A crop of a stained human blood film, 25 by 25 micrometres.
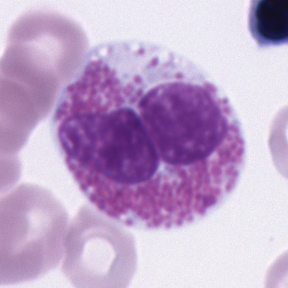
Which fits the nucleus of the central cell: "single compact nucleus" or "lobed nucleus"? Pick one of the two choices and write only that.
Lobed nucleus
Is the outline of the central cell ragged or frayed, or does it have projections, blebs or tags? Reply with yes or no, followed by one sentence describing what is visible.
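No. The cell outline is round and smooth.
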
